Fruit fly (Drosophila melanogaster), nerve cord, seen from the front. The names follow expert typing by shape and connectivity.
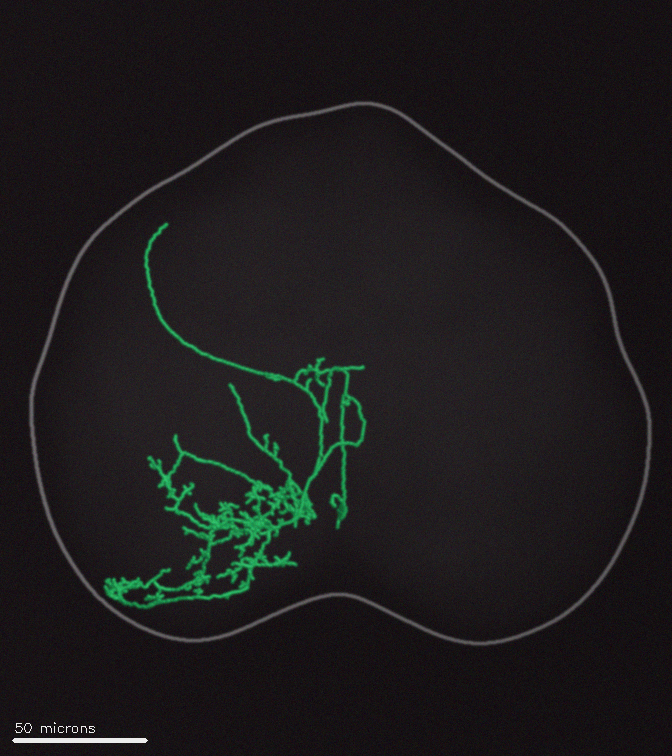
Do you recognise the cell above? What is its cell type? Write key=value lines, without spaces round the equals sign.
cell_type=IN23B059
